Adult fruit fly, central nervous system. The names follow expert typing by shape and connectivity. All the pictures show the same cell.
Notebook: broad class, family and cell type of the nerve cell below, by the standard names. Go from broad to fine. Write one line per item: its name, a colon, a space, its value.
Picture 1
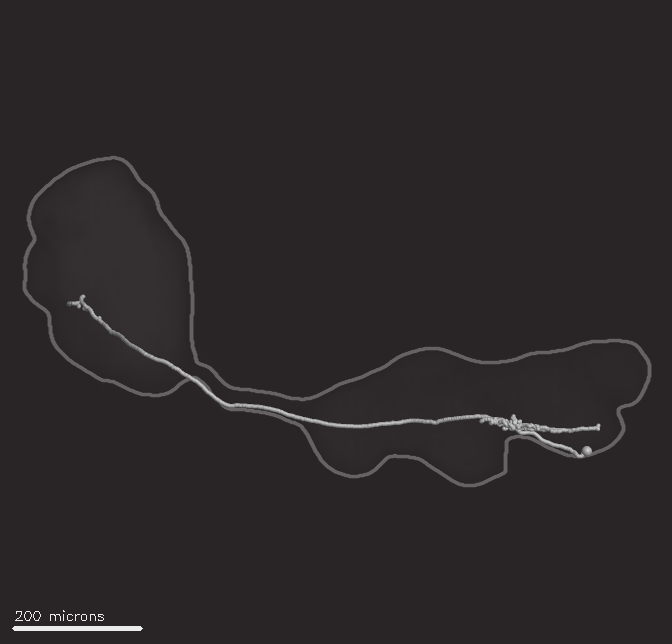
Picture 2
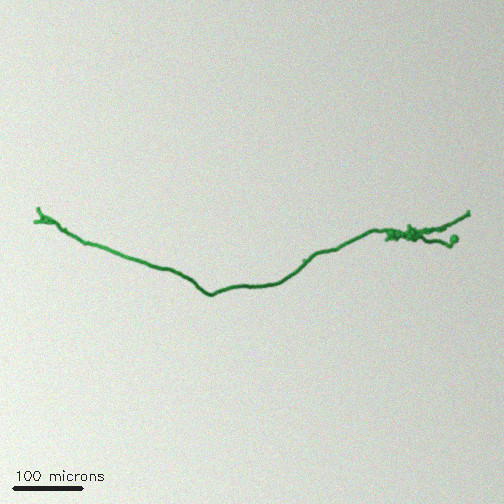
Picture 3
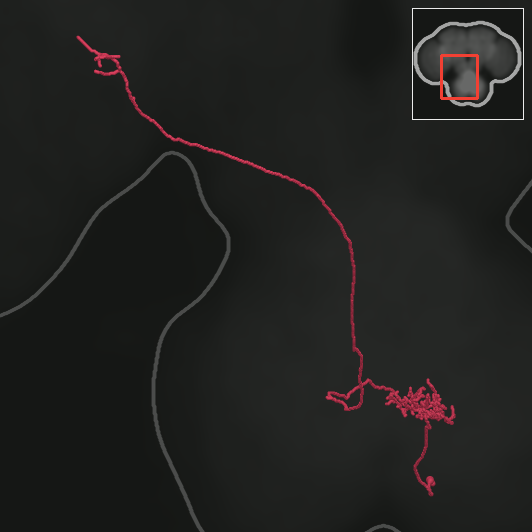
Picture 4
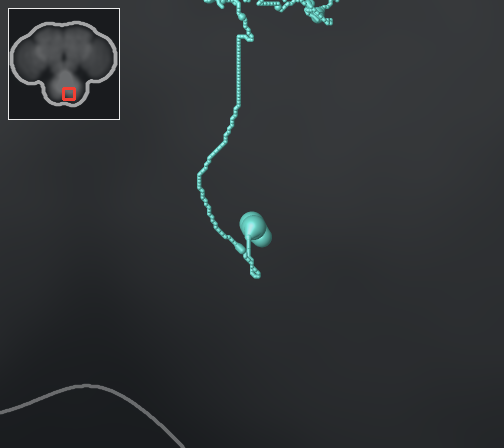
broad class: ascending neuron
family: hemilineage 10B
cell type: AN10B033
